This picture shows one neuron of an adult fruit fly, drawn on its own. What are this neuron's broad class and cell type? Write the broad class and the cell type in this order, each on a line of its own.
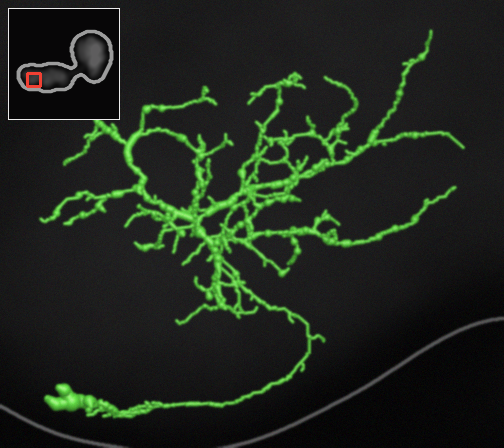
nerve-cord intrinsic neuron
INXXX053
